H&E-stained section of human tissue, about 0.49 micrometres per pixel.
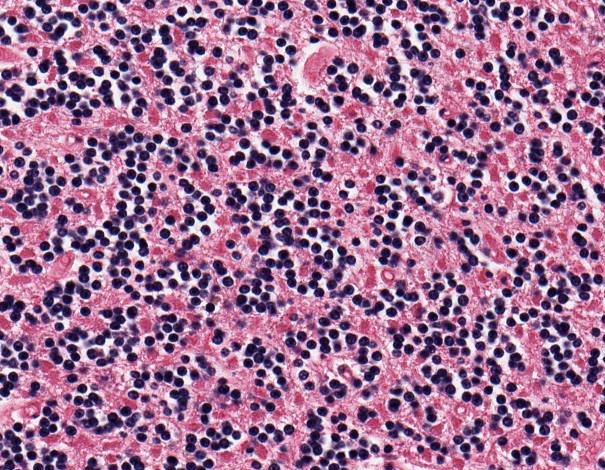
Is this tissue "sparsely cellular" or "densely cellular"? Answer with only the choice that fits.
Densely cellular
